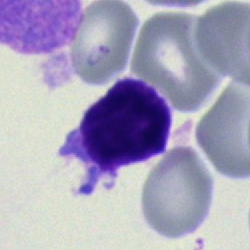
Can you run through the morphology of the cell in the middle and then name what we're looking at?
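Almost the whole cell is filled by the nucleus, leaving very little cytoplasm around it. No nucleolus is seen in the nucleus. A ragged, pale bluish-purple tag of material juts out from the lower left side. No clear vacuoles are seen. This is a lymphocyte.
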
